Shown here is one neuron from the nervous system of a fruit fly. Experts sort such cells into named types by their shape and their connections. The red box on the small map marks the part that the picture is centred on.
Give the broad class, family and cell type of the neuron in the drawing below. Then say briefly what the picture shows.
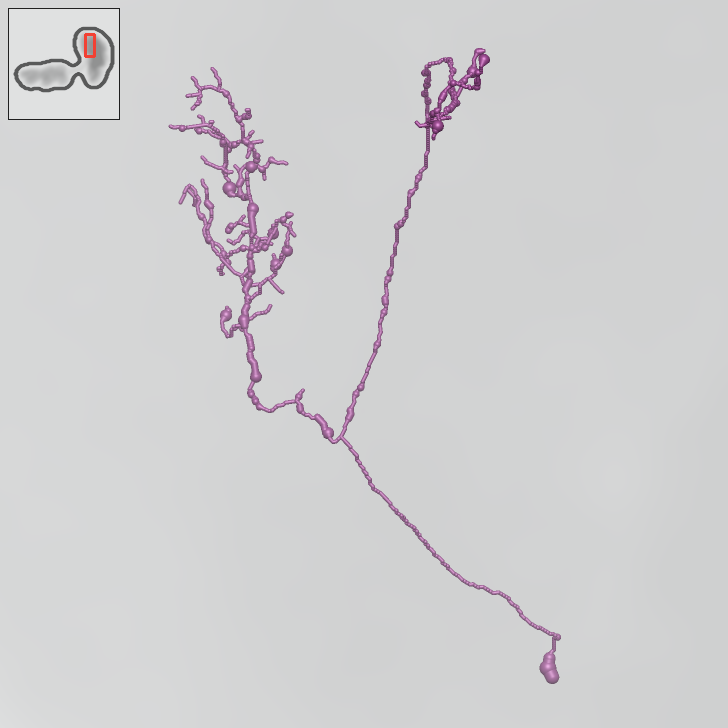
Its broad class is visual projection neuron. Its family is LC. Its cell type is LC24. The cell body is at the lower right of the picture. The picture shows dozens of branch ends.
